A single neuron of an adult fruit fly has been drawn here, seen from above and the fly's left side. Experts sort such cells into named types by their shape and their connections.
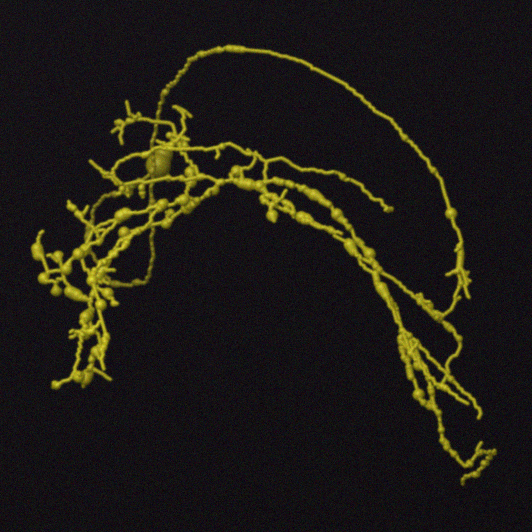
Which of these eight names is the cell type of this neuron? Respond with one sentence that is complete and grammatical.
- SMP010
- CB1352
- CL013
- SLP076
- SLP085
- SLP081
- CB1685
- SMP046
The type of this neuron is the cell type SLP085.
